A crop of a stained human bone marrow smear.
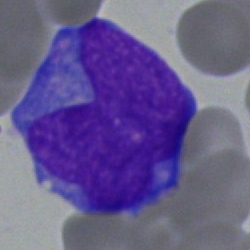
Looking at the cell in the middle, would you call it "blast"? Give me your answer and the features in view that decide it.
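Yes, this is a blast rather than a proerythroblast. Its nucleus fills most of the cell.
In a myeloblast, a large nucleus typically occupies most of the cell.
The cytoplasm is scant and blue, widest in a paler blue wedge at the upper left.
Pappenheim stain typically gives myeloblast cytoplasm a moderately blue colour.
The chromatin is finely granular and evenly spread, without coarse dark clumps. The outline is angular and polygonal rather than round, and non-nucleated red cells lie close around it, touching it on the right.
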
